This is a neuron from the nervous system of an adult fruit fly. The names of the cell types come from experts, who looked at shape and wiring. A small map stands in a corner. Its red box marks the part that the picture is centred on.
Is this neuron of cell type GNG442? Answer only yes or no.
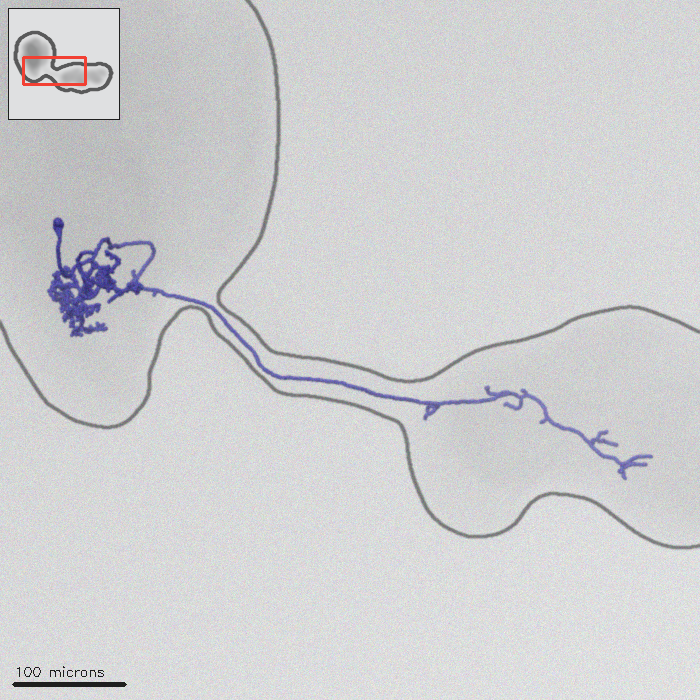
no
